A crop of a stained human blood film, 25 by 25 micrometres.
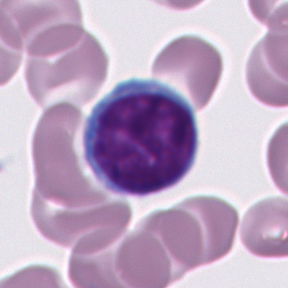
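Typical lymphocyte. Notice how round and smooth its outline is, with no projections from the cell surface. The chromatin is dense, dark purple and coarsely clumped, and no nucleoli are visible in the nucleus.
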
